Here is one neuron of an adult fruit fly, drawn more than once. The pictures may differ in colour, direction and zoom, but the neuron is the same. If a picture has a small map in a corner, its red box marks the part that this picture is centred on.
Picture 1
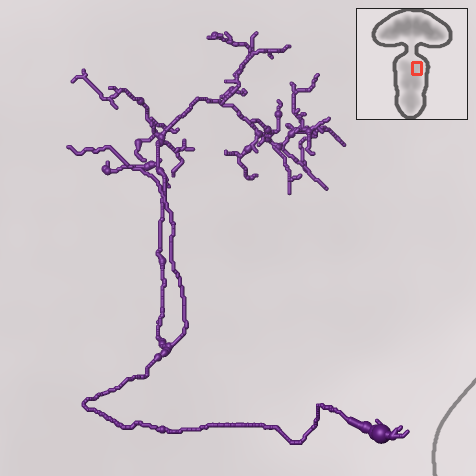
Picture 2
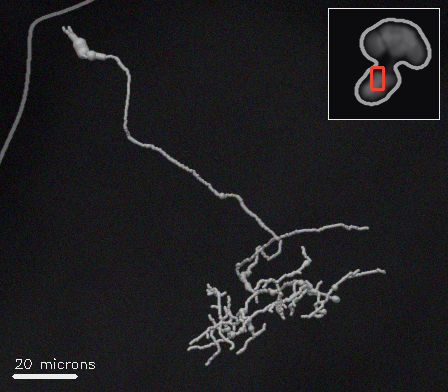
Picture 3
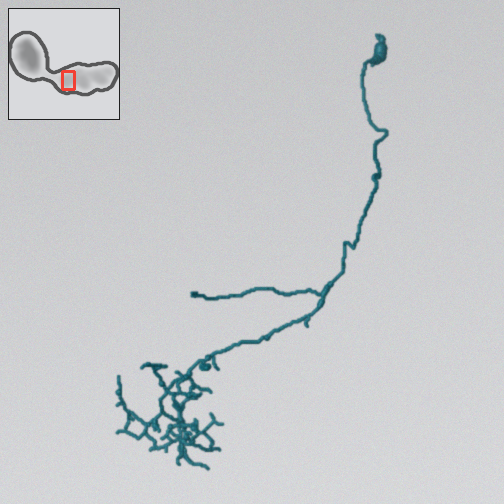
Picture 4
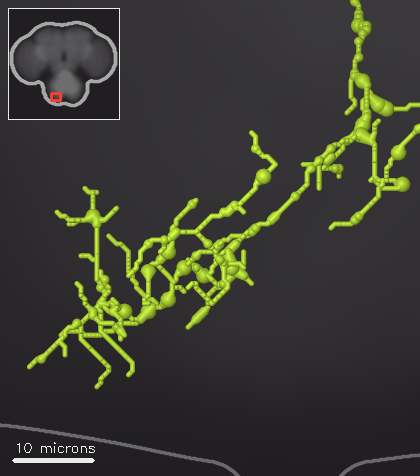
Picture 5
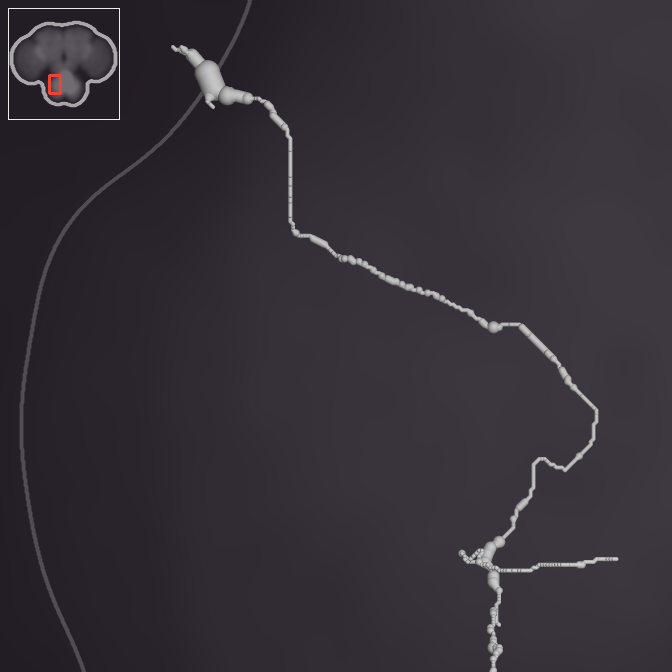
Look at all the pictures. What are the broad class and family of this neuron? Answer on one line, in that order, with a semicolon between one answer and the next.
nerve-cord intrinsic neuron; hemilineage 23B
